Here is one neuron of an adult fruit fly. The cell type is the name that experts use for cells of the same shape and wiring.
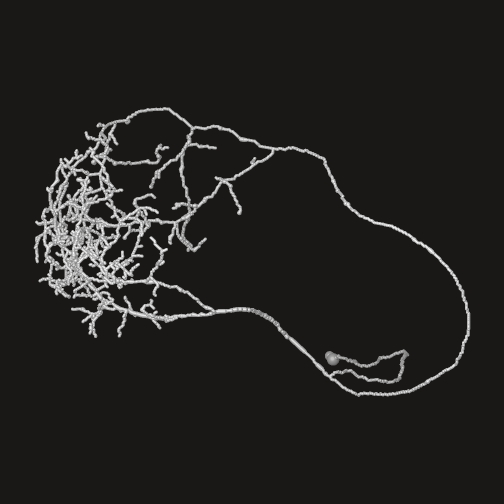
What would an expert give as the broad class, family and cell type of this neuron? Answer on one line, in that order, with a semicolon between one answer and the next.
central-brain intrinsic neuron; hemilineage LALv1_ventral; AVLP454_b6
